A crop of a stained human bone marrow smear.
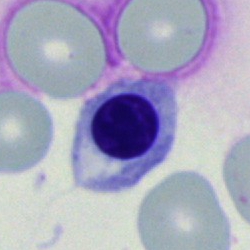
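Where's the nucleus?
Up in the upper part, with most of the cytoplasm below it.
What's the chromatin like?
Dense and dark purple.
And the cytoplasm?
Pale greyish blue, with a paler area just below the nucleus.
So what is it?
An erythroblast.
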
